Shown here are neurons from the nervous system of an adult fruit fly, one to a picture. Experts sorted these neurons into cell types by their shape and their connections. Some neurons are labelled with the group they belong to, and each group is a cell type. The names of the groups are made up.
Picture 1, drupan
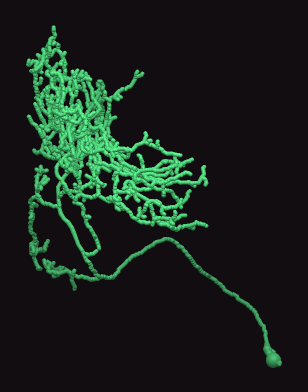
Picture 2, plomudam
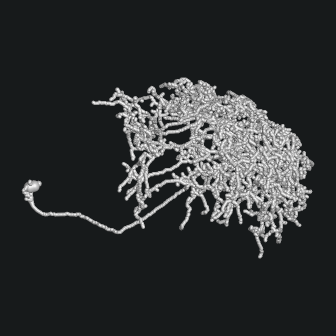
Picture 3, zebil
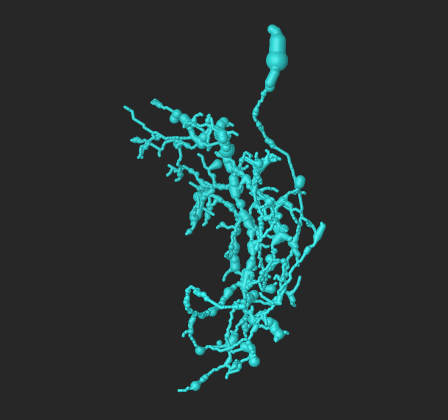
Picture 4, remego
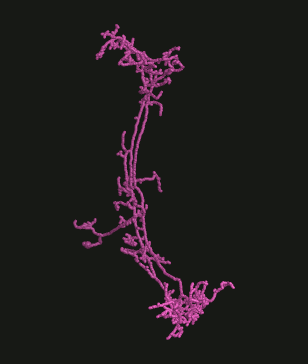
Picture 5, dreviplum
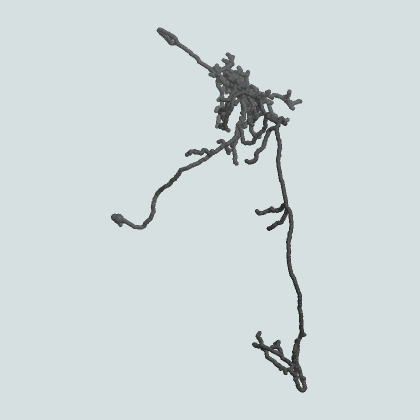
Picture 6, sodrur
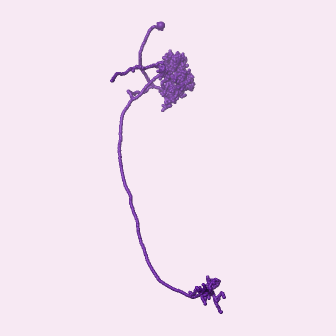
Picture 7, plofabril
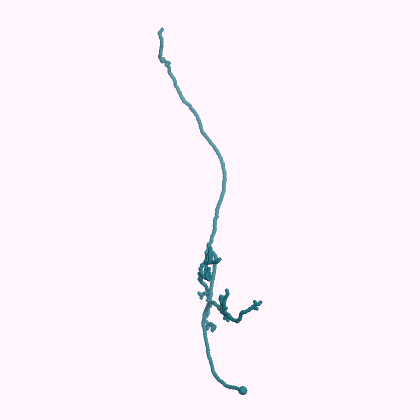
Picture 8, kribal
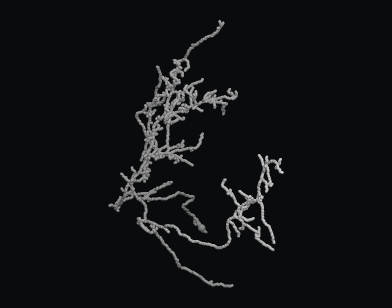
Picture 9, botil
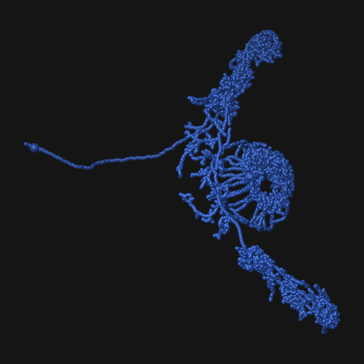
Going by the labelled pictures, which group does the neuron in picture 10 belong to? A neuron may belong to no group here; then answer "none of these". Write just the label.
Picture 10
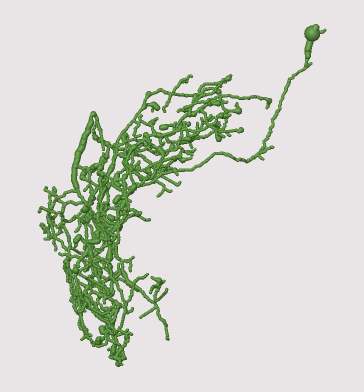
drupan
